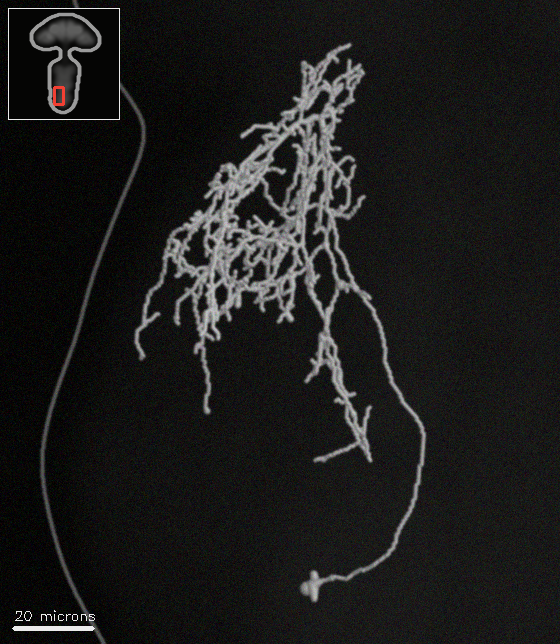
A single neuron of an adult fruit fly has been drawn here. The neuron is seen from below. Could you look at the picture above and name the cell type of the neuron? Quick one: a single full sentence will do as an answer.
The single neuron here is of type INXXX284.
